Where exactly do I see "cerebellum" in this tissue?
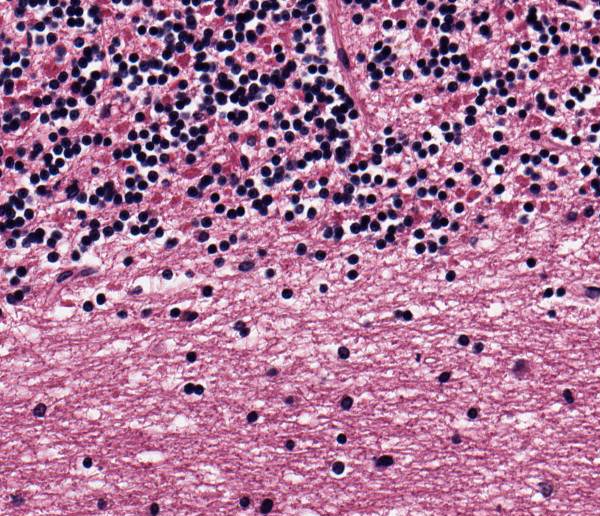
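Upper half: a dense layer of closely packed dark nuclei, each small and round with very little visible cytoplasm.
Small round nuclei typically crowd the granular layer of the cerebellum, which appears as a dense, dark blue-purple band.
This upper layer goes with that granular layer, and so with cerebellum. Small pink islands lie scattered between its packed nuclei. Lower half: a paler, sparsely nucleated pink fibrillary tissue, its fine fibres running mostly horizontally.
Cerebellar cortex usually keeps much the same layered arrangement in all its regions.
Here the field shows two layers, dark and densely nucleated above, pale and fibrillary below.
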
